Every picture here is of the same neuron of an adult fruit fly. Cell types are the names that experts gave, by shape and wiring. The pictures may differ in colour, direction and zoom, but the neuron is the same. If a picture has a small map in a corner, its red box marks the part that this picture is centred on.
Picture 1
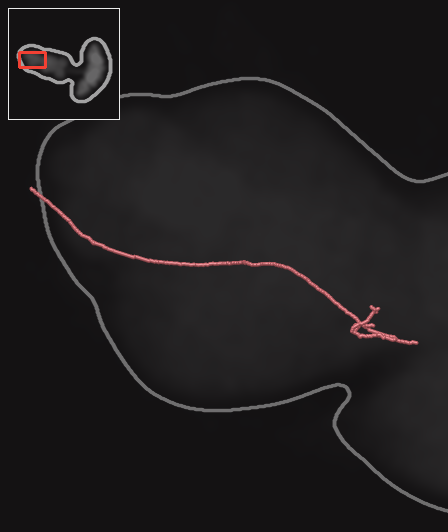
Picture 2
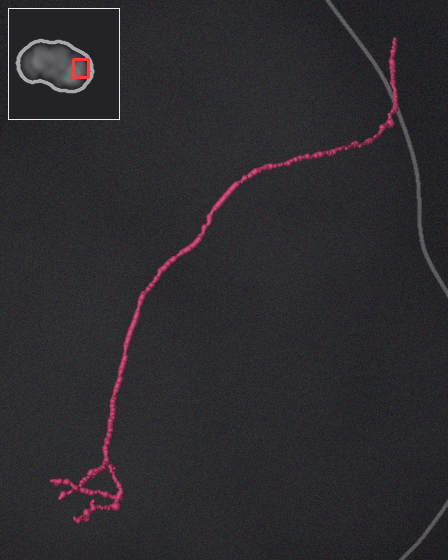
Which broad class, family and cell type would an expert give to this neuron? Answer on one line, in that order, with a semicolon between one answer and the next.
sensory neuron entering the nerve cord; class mechanosensory proprioceptive; SNpp02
